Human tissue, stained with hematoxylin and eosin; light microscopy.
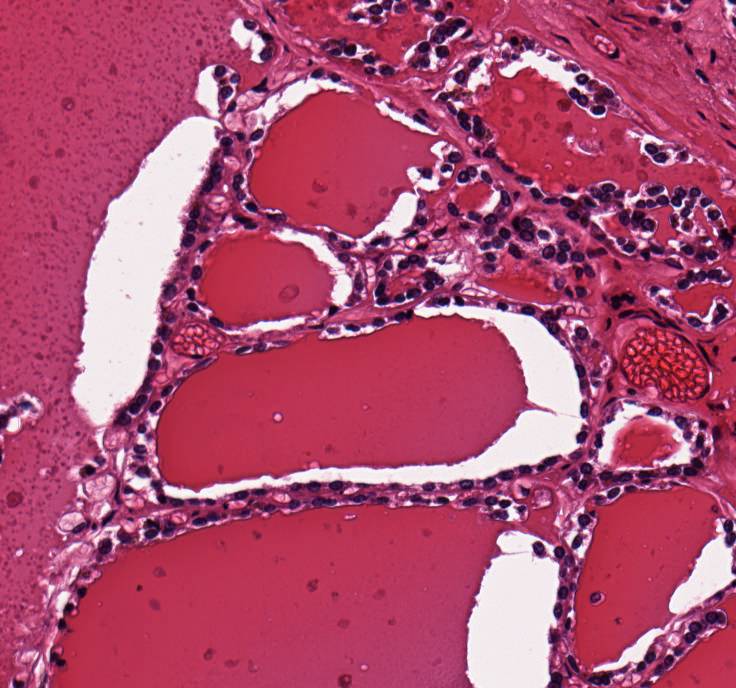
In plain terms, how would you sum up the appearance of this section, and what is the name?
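Look first at the follicles that make up the field: closed and rounded, varying in size, the largest along the left and bottom and smaller ones crowded at the upper right. Each is filled with homogeneous pink-red colloid. A single layer of flattened to low cuboidal epithelial cells lines every follicle, and those cells have small, round, dark-staining nuclei. This is thyroid.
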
